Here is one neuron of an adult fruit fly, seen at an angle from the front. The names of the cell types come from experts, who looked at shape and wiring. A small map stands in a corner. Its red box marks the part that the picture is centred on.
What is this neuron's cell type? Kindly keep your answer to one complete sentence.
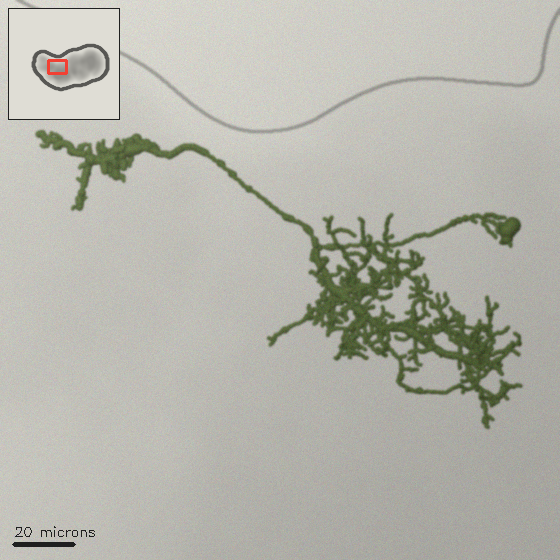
It is IN11B005 that is the cell type of the neuron.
